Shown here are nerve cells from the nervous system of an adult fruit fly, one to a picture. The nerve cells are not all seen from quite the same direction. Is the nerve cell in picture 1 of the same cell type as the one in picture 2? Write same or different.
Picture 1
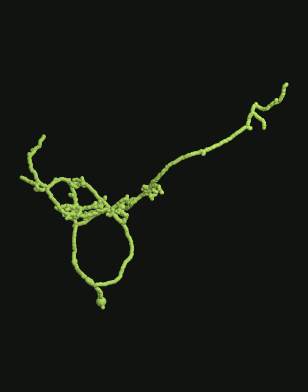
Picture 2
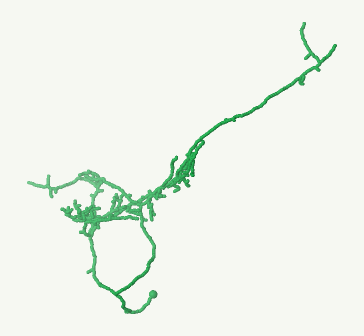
different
